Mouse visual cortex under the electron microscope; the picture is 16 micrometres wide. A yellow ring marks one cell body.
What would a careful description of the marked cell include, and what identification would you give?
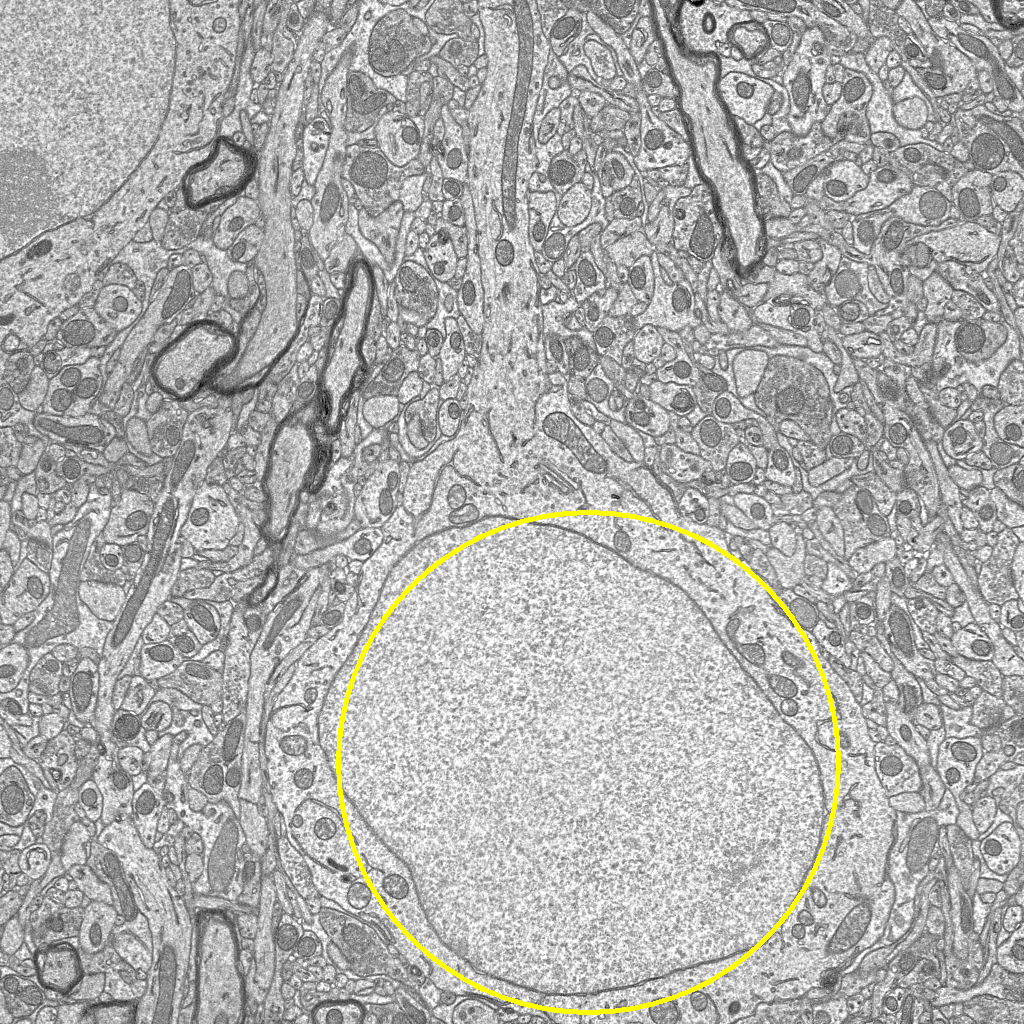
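Nucleus large, roundish, filling most of the cell body in this plane. Envelope smooth; no deep infoldings. Chromatin fine, pale, evenly dispersed; no dark clumps along envelope. No stacked rough endoplasmic reticulum in cytoplasm. Cell: excitatory neuron.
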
